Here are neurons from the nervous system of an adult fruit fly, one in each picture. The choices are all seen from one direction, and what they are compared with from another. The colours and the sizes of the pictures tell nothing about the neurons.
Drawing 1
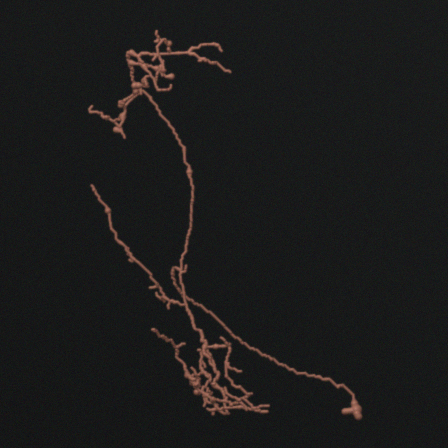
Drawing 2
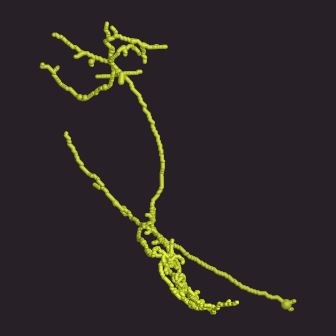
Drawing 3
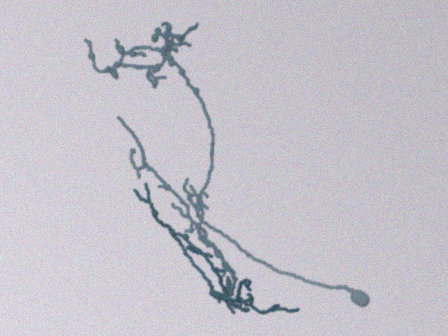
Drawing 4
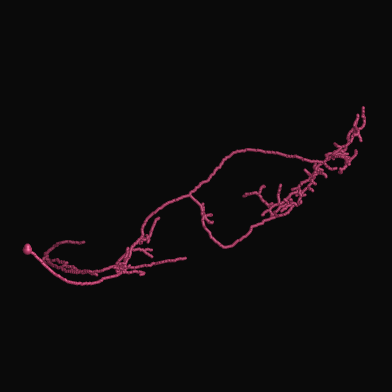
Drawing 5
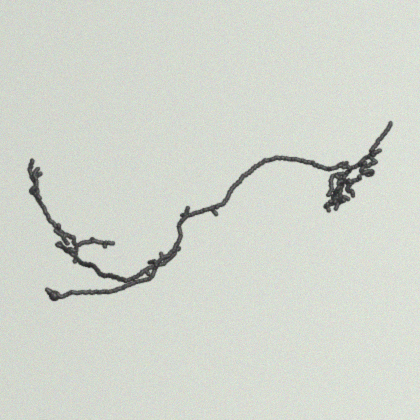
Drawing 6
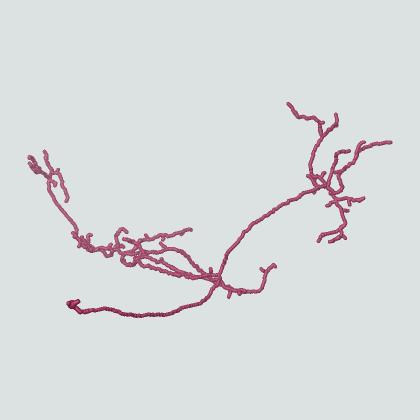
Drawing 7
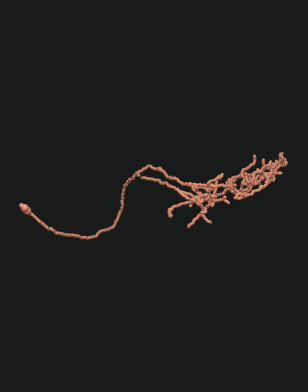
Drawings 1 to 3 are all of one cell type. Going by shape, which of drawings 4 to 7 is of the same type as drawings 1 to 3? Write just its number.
6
